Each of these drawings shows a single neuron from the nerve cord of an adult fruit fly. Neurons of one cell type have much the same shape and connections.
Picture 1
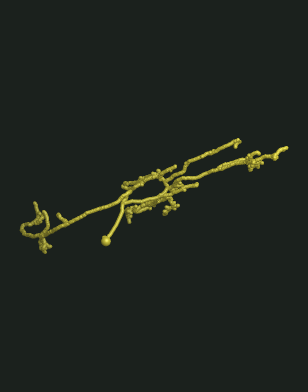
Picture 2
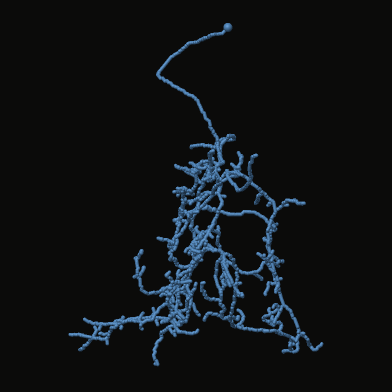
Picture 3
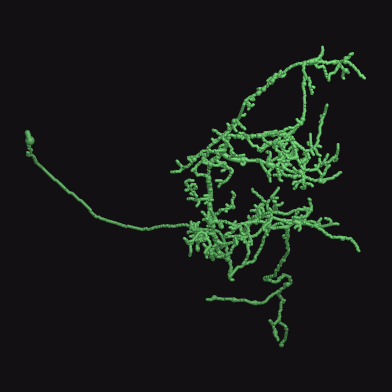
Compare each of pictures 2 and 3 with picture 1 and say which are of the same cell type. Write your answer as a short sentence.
Picture 2 is of the same cell type.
